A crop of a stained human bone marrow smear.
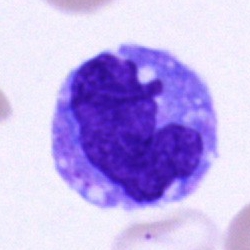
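Monocyte, central cell, stained human bone marrow smear. Nucleus irregular and folded, indented on its upper right side; no distinct nucleoli. Lilac-blue cytoplasm widest at upper right. Small clear vacuoles scattered through it.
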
